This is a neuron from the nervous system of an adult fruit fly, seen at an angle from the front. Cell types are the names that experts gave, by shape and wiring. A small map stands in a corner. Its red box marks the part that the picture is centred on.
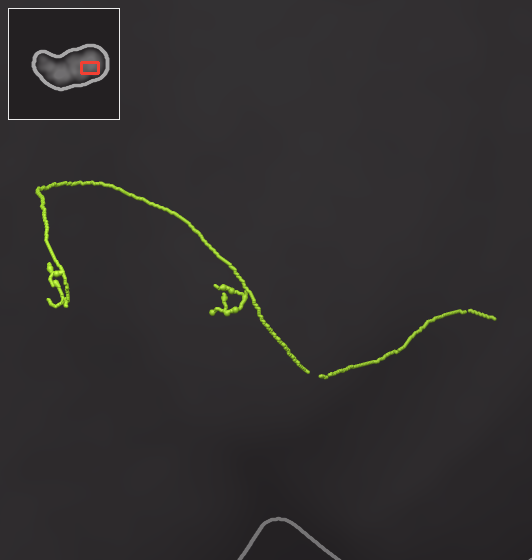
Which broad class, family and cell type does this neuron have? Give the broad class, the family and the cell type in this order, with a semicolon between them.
sensory neuron entering the brain; class olfactory; ORN_DM5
